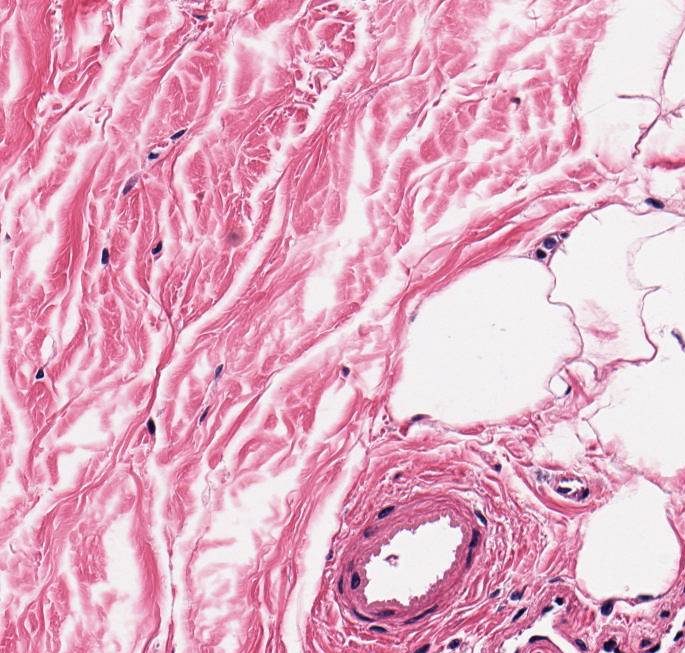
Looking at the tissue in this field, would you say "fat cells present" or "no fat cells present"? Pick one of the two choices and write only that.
Fat cells present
